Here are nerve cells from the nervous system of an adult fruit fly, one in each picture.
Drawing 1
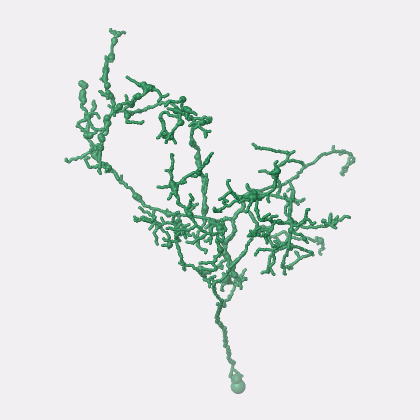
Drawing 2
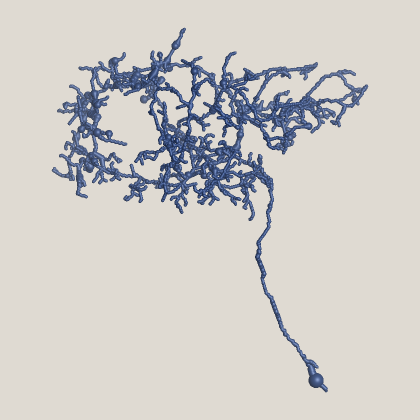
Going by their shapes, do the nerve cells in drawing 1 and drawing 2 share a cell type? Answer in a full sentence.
They are of different cell types.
